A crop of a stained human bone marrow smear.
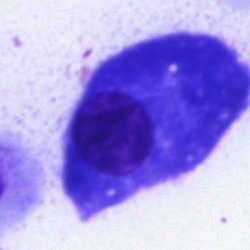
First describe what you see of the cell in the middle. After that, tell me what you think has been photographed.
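Outline irregular and angular, pointed tip at lower left. Nucleus dark purple, darker than surrounding cytoplasm. Cytoplasm abundant, covering a much larger area than the nucleus. A few small clear spots scattered in cytoplasm. Cell is a plasma cell.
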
